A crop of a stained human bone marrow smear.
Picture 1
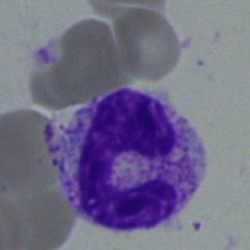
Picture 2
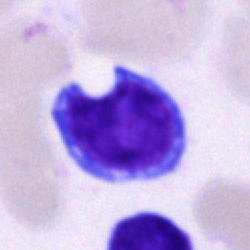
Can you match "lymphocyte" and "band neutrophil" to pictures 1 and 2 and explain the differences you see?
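Picture 1: band neutrophil. Picture 2: lymphocyte. Nucleus, picture 1: thick C-shaped curve, open side facing right.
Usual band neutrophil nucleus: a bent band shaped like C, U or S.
Chromatin, picture 1: dark purple, coarsely clumped.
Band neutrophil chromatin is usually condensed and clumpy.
Nucleus, picture 2: fills most of the cell.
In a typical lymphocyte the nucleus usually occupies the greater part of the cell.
Cytoplasm, picture 2: narrow rim only, deep blue, no granules. Outline, picture 2: rounded, deep notch in the upper edge. Nucleoli: none visible in picture 1; no distinct nucleolus in picture 2. Picture 1: red cells touch the cell along its upper left side.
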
